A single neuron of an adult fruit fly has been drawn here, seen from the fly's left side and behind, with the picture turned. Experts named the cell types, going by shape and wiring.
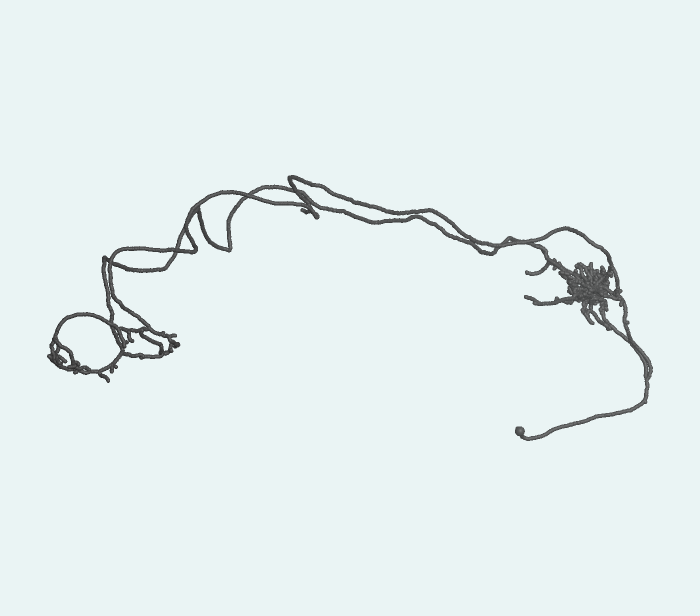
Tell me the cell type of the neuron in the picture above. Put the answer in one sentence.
The cell type is DNp58.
